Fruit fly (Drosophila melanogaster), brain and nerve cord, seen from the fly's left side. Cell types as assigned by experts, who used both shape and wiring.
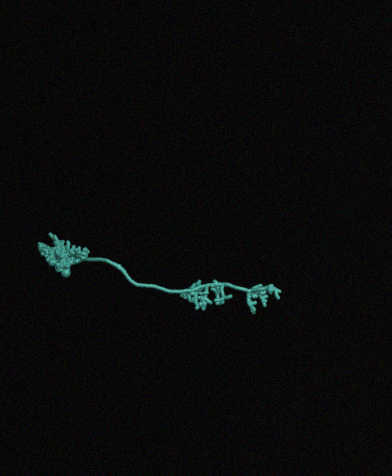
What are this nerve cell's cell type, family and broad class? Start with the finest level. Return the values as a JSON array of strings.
["DNg37", "DNg", "descending neuron"]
